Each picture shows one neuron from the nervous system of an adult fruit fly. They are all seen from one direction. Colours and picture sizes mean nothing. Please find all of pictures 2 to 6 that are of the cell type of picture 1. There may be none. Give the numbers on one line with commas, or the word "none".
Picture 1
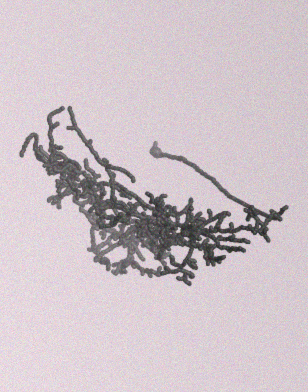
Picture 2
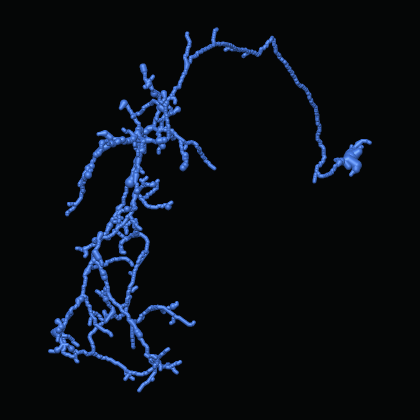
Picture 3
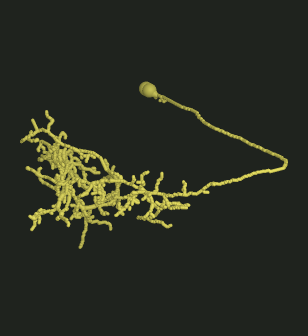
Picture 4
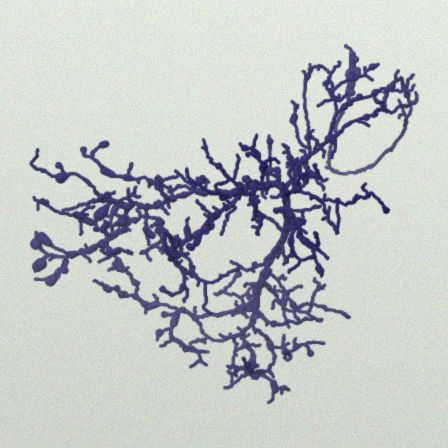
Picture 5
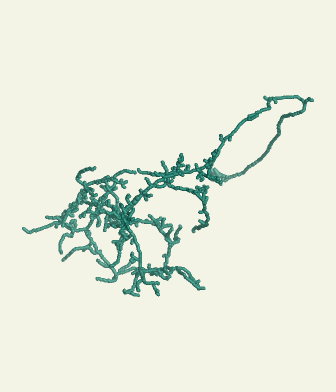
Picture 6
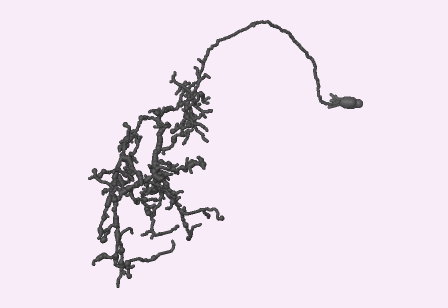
2, 4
